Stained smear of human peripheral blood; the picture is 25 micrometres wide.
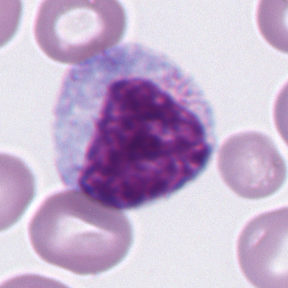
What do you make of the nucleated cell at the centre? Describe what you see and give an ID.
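First, size: the cell is about 15 micrometres across, its nucleus about 11 micrometres. Next, the nucleus: a single mass without separate lobes, lying toward the lower right of the cell, with dark purple, coarsely clumped chromatin. Then the cytoplasm: pale greyish-blue, widest on the upper-left side of the nucleus, with fine pinkish-violet granules scattered through it. Last, the name: this is a myelocyte.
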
